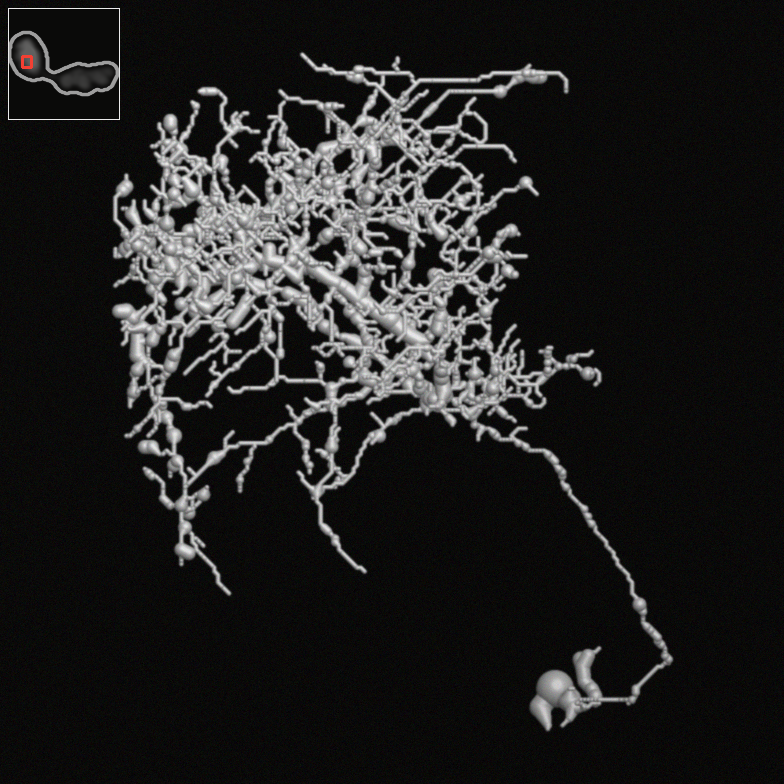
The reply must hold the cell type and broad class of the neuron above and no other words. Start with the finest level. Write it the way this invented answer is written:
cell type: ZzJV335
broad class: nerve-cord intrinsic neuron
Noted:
cell type: CB0204
broad class: central-brain intrinsic neuron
